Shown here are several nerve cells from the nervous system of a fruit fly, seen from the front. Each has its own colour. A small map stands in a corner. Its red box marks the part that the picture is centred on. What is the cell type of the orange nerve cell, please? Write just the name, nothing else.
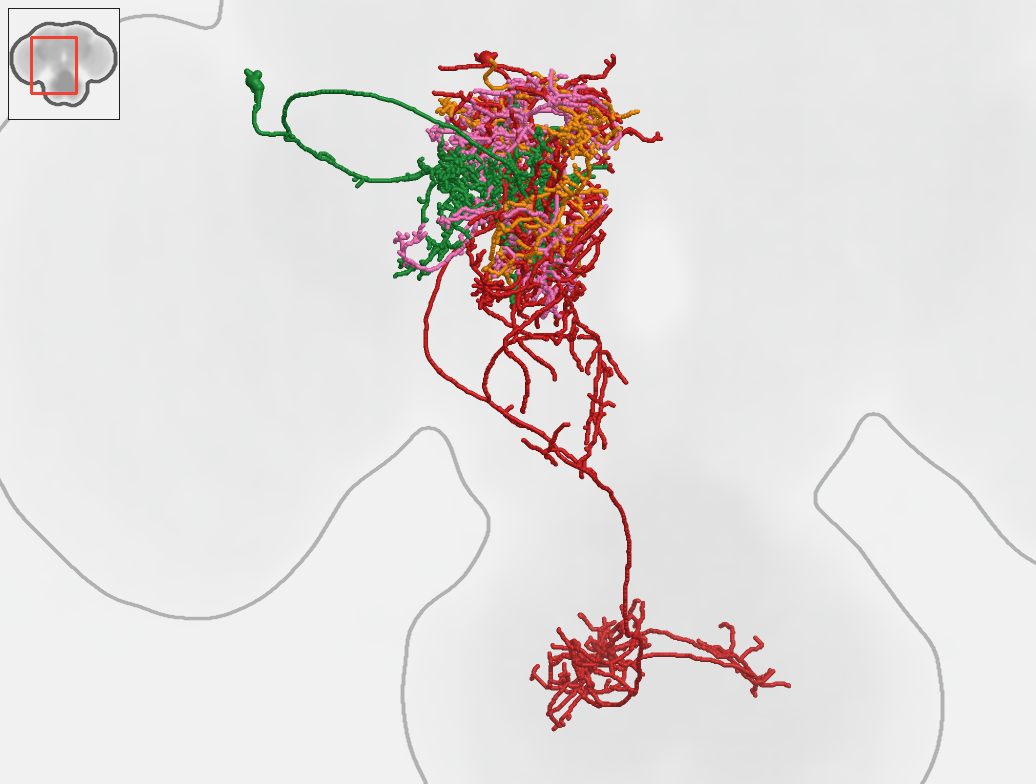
LAL181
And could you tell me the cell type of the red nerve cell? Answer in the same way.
DNpe022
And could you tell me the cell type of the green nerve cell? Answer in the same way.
PLP034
